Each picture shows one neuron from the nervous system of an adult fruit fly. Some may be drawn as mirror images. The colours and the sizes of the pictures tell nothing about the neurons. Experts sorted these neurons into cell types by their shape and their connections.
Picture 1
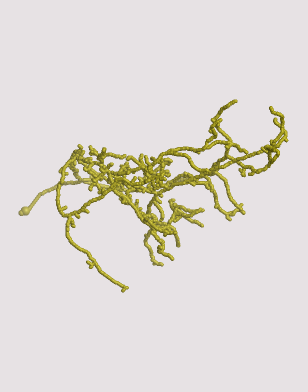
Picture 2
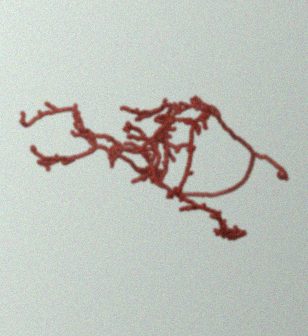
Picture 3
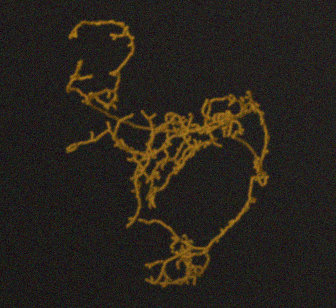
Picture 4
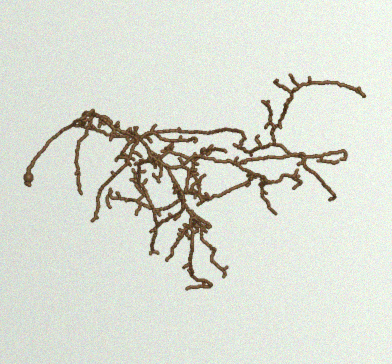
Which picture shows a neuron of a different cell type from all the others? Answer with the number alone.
4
